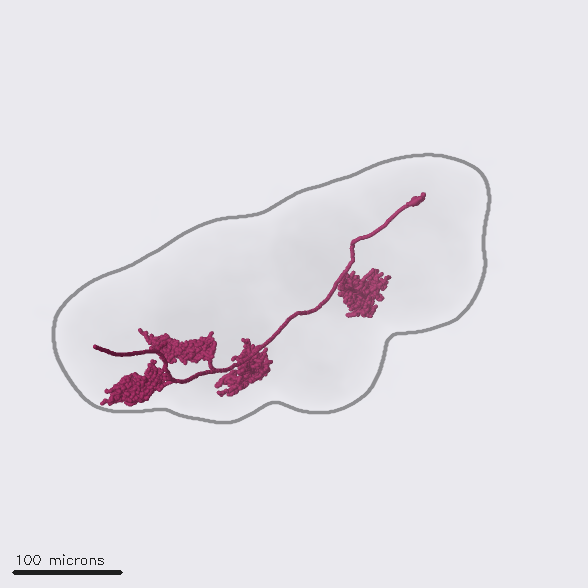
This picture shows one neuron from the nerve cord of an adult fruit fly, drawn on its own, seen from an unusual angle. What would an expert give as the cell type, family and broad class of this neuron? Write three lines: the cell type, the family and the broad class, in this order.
AN13B002
AN13B
ascending neuron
